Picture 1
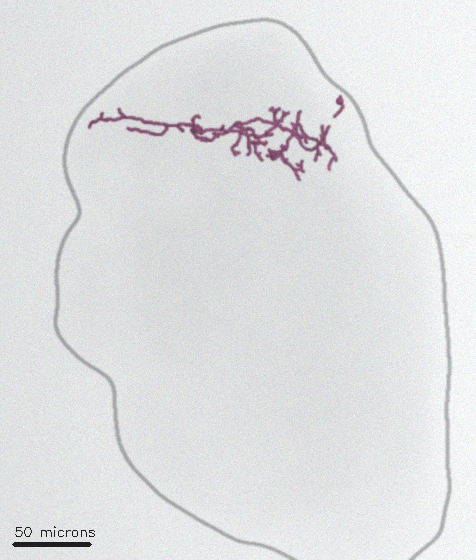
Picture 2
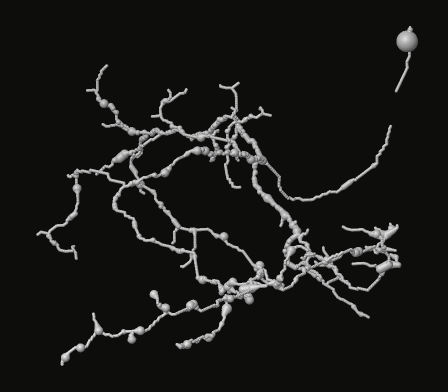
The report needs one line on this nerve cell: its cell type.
SMP380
